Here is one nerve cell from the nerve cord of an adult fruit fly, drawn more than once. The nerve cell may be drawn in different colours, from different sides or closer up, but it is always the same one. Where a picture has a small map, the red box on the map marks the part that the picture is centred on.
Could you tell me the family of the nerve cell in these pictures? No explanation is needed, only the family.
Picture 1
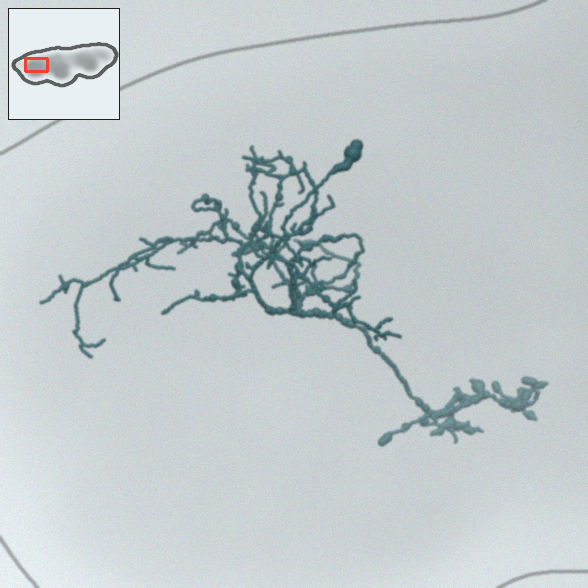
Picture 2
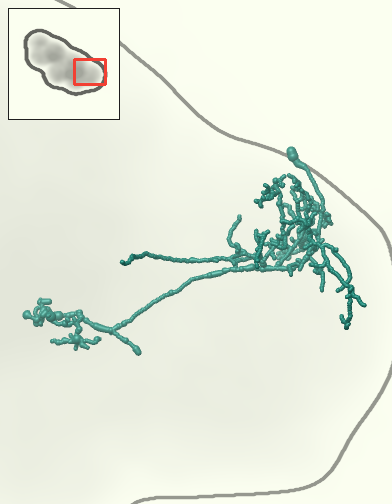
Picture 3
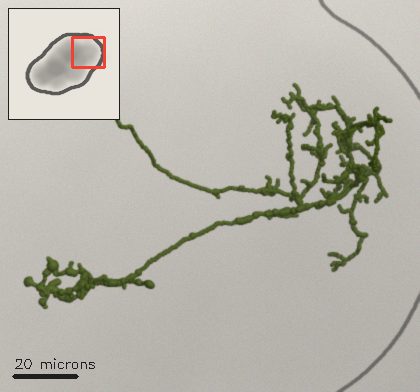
hemilineage 19A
